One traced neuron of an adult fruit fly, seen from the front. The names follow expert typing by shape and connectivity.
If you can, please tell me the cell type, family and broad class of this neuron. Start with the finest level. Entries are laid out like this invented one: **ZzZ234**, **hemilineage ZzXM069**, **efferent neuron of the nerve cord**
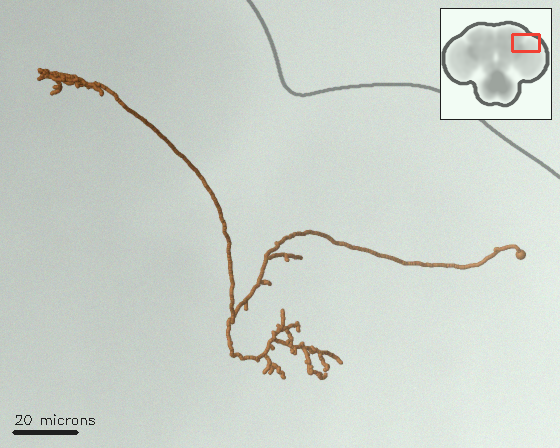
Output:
**LC10a**, **hemilineage VPNd2**, **visual projection neuron**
